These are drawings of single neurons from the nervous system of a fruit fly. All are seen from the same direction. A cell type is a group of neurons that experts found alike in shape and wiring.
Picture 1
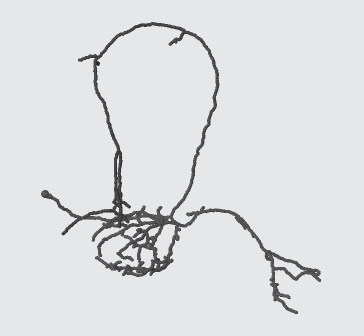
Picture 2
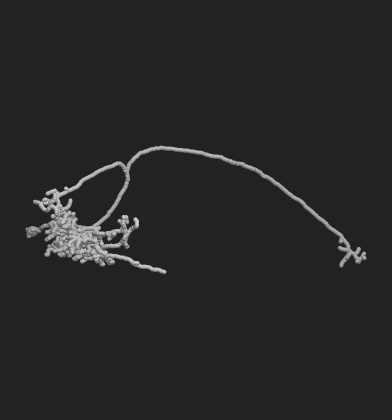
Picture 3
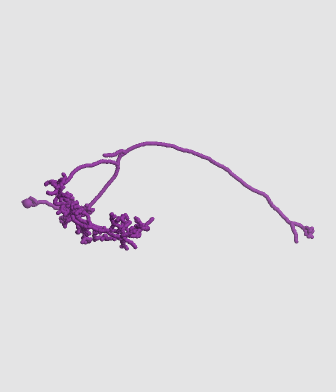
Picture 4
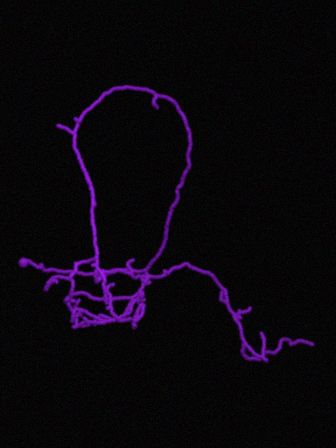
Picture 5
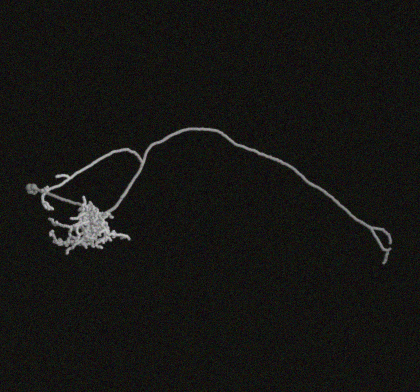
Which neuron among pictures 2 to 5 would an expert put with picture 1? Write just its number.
4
